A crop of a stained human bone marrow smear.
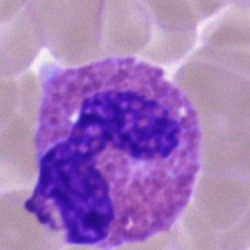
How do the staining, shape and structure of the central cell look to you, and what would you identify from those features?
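Looking at the nucleus, I see a curved band bent into a C, its opening toward the lower right. Its chromatin is dark purple and coarsely clumped, and I can make out no nucleoli. Around it lies plenty of pinkish-lilac cytoplasm. The cell, then, is an eosinophil.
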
